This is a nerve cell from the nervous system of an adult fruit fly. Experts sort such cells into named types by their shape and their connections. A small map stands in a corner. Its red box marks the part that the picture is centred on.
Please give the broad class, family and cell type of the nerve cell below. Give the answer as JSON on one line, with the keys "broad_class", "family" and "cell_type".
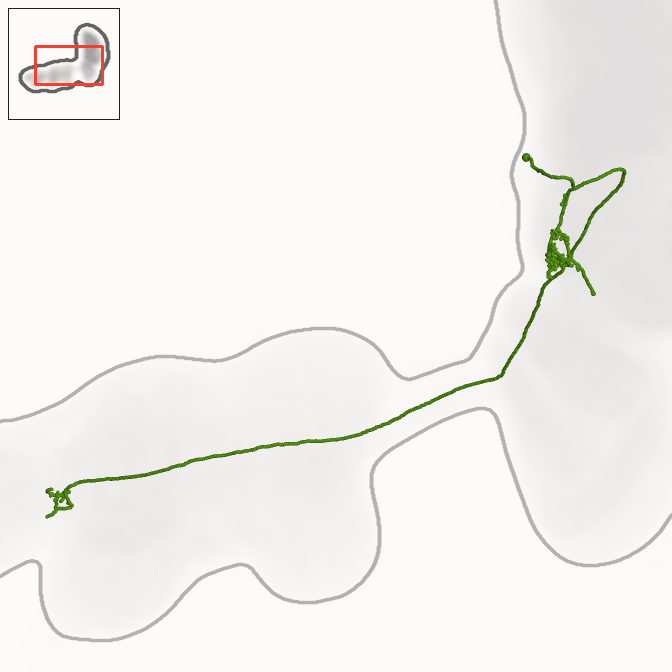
{"broad_class": "descending neuron", "family": "hemilineage PSp2", "cell_type": "DNpe008"}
